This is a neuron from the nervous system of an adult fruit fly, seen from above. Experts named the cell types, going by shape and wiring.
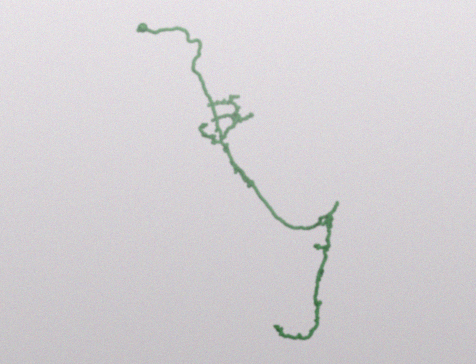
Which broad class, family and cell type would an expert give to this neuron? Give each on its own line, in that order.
central-brain intrinsic neuron
hemilineage CLp2
SMP280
